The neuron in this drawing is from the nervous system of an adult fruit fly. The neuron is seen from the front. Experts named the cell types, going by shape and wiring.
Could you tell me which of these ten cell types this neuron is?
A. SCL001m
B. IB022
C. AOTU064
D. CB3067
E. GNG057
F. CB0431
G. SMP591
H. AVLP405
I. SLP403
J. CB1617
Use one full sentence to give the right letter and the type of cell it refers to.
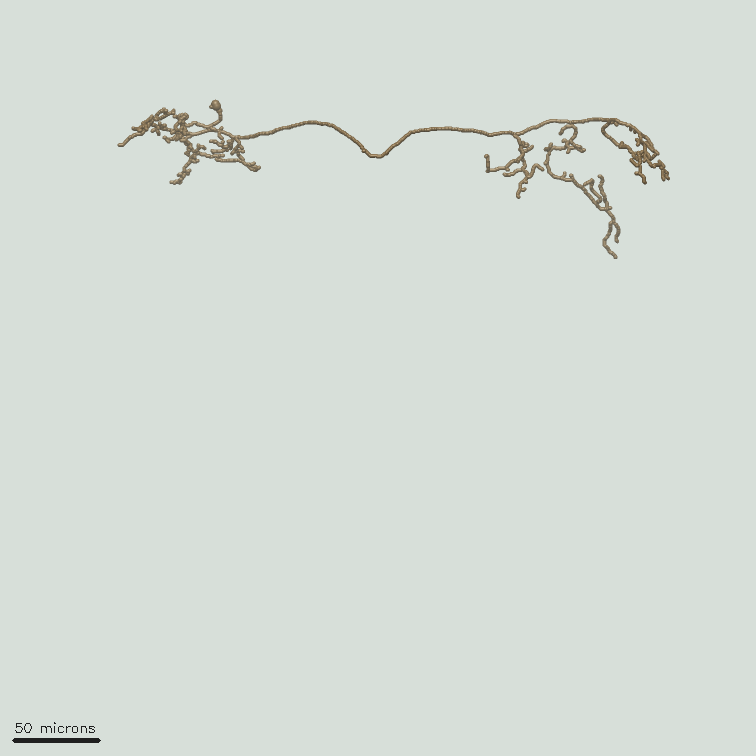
Option I, the cell type SLP403, describes the neuron.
